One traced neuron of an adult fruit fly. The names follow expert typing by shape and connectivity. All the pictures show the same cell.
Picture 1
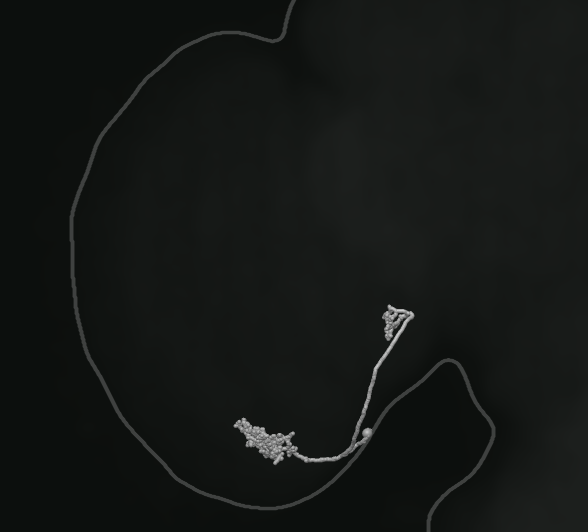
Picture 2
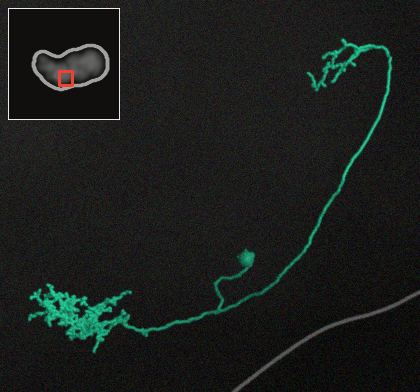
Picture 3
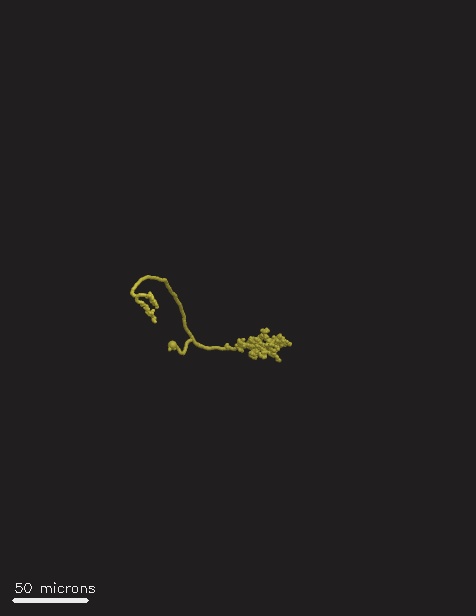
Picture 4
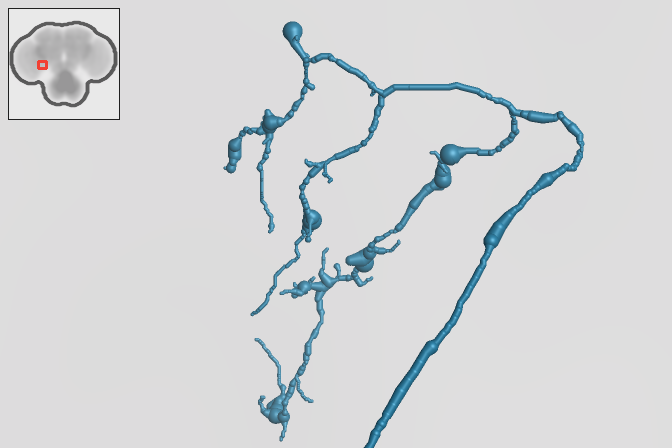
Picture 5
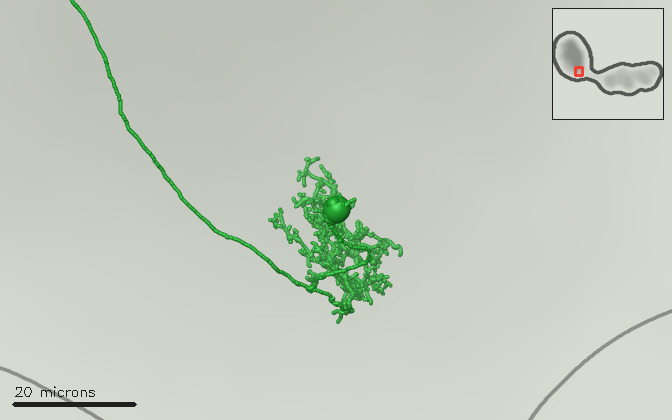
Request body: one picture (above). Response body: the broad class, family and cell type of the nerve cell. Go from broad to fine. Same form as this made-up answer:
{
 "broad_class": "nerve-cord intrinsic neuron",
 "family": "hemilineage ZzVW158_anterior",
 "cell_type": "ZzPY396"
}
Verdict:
{
 "broad_class": "optic-lobe intrinsic neuron",
 "family": "MeLo",
 "cell_type": "MeLo4"
}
